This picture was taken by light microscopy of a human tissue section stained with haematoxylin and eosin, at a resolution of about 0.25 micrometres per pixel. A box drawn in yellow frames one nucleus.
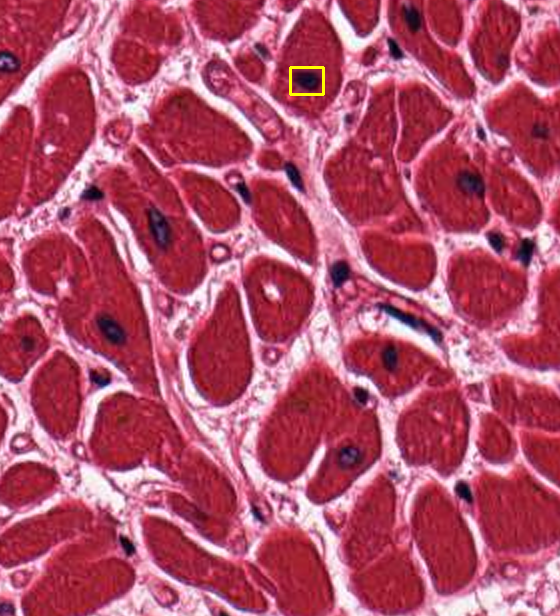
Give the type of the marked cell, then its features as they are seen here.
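This is a cardiomyocyte. The nucleus is a dark, compact, roughly round-to-oval body that sits near the centre of the cell's profile. The cytoplasm is deep red and fills the whole profile around the nucleus, with a faintly mottled texture. The cell is cut across, giving a rounded, somewhat polygonal outline that narrows toward its upper end. It is separated from the neighbouring fibre profiles by thin pale strands of connective tissue, in which small round profiles lie.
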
